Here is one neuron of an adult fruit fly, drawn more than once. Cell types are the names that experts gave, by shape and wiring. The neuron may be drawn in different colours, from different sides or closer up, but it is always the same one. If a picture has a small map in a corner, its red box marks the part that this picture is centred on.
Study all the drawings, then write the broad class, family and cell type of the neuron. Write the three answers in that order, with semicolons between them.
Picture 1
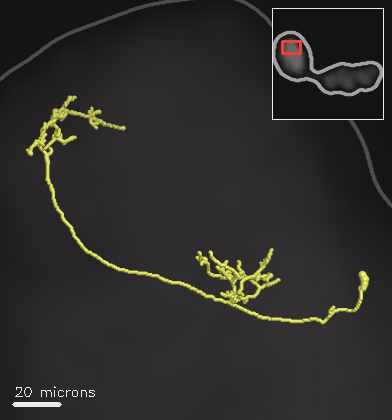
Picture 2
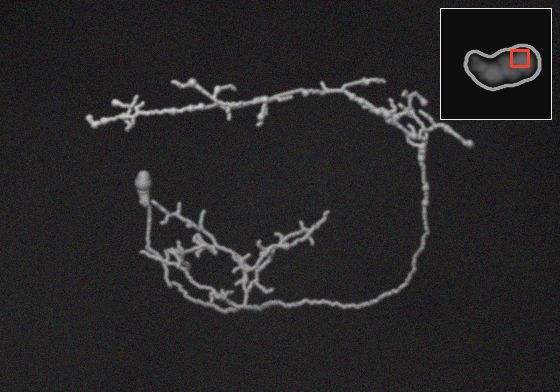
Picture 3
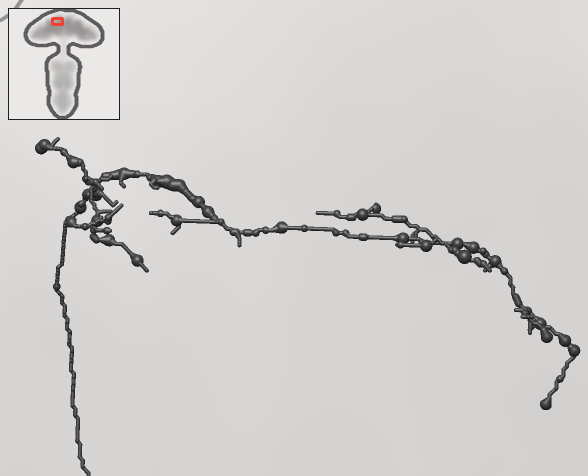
central-brain intrinsic neuron; hemilineage DL1_ventral; SIP089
